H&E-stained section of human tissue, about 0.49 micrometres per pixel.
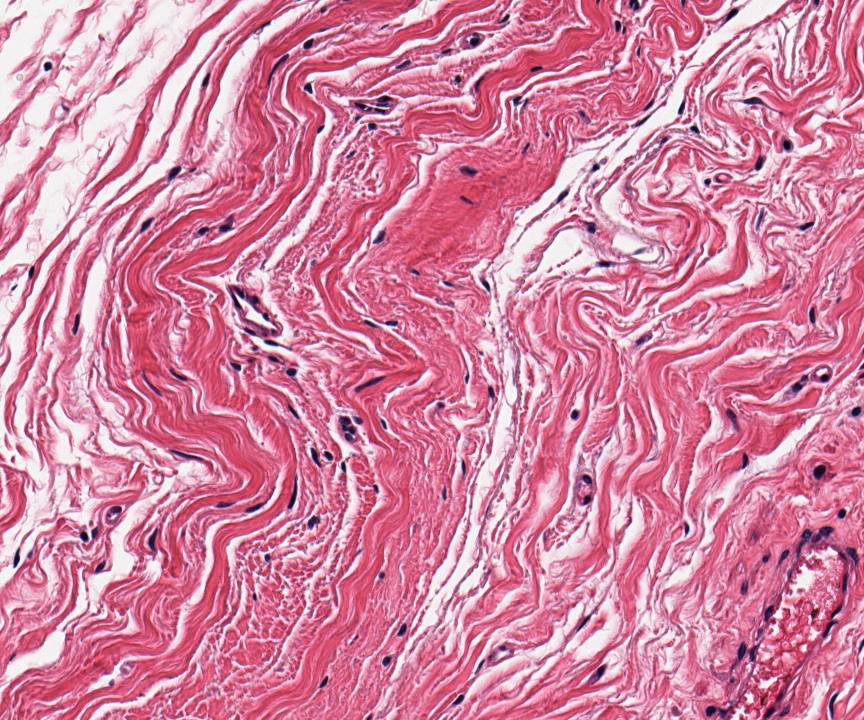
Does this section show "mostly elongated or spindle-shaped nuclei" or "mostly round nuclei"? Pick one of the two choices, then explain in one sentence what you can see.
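Mostly elongated or spindle-shaped nuclei. Scattered small, dark, elongated spindle-shaped nuclei lie between the fibre bundles.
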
